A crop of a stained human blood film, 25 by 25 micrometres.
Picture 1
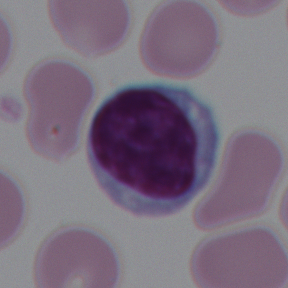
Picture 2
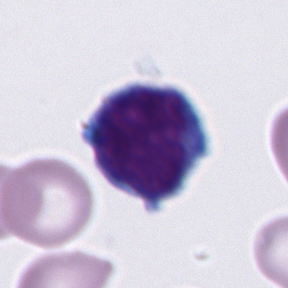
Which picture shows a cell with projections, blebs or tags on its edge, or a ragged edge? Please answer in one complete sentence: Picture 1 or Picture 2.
The edge of the cell in picture 2 is rough.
